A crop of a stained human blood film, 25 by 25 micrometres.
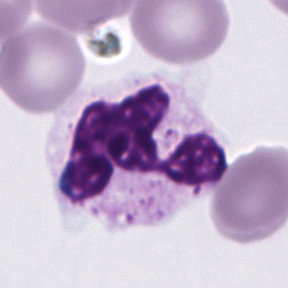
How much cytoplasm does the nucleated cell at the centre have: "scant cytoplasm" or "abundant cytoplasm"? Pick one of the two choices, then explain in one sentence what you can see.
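Abundant cytoplasm. The cytoplasm is abundant and pale pink.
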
